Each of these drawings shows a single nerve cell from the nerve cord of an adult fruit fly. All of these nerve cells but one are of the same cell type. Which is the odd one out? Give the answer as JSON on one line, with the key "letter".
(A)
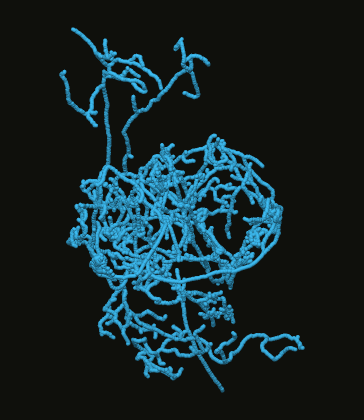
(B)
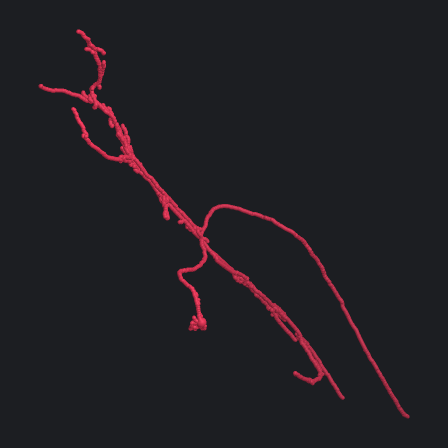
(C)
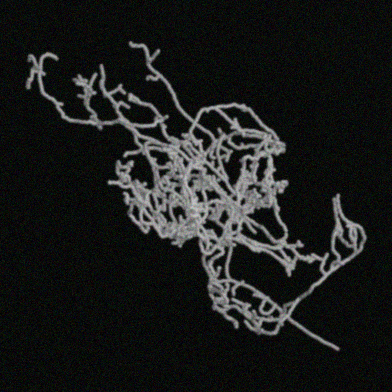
{"letter": "B"}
